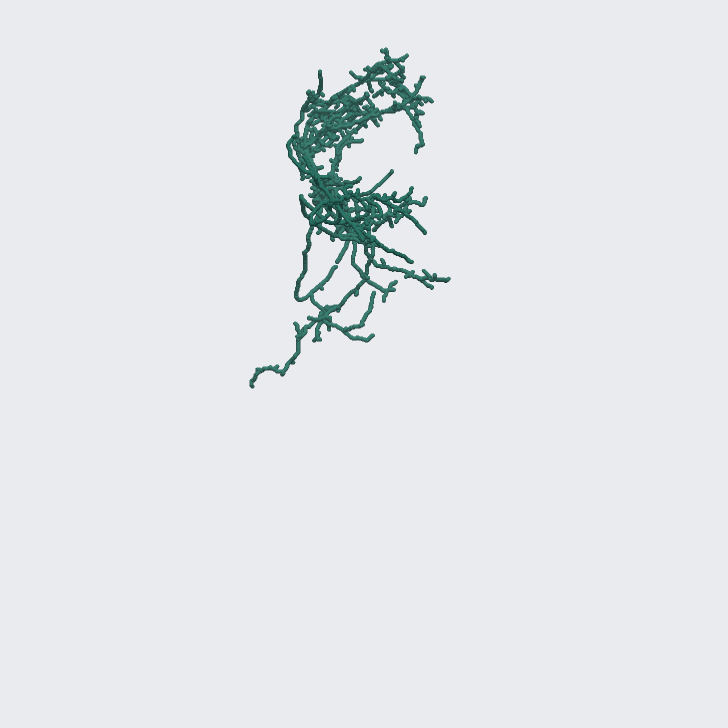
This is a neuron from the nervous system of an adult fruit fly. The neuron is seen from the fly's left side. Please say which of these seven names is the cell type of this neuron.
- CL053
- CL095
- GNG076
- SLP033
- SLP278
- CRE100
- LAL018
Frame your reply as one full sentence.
The cell type carried by this neuron is SLP033.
